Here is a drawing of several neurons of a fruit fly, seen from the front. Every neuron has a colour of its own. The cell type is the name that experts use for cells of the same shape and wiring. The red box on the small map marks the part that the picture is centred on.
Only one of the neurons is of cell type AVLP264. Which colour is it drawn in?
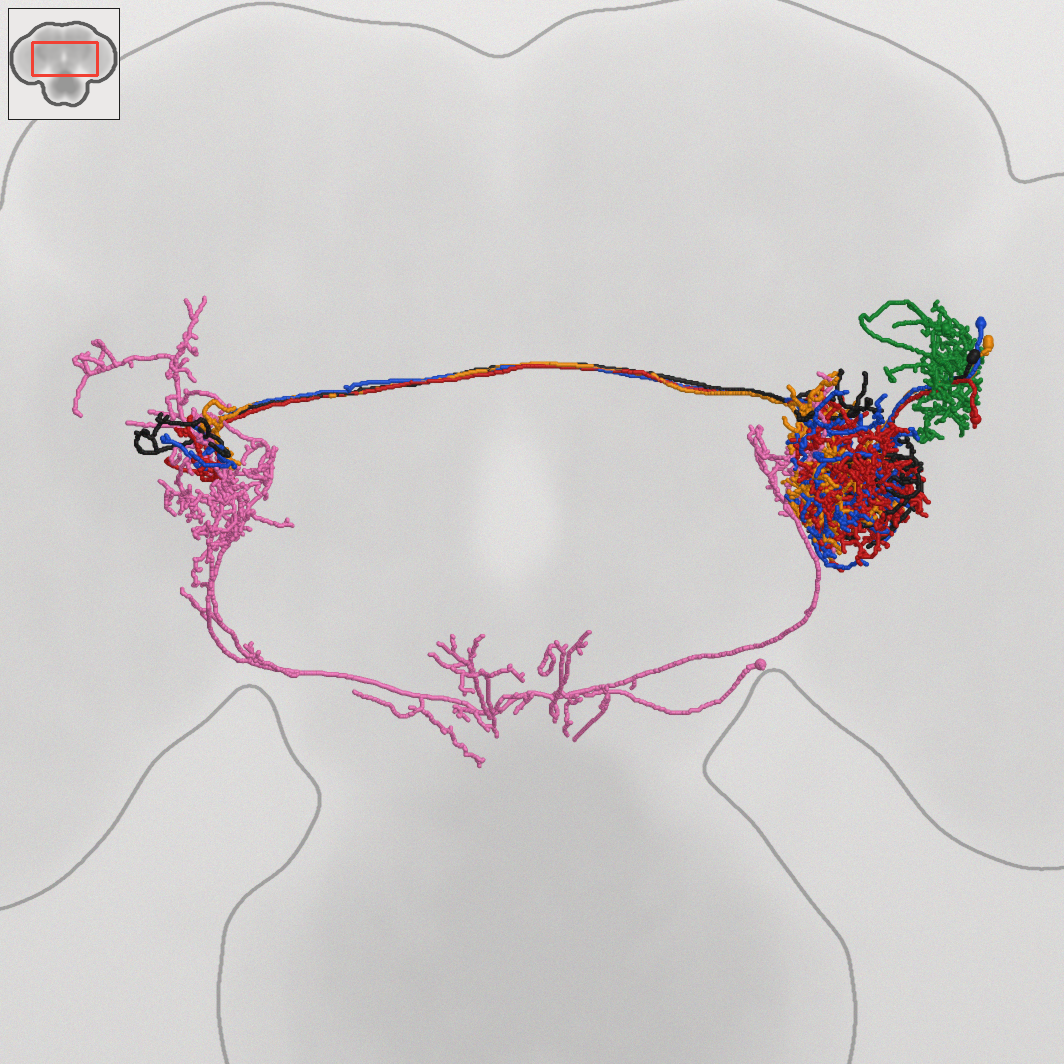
red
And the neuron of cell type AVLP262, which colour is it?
orange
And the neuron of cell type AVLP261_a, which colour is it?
blue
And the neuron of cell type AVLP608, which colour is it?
pink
